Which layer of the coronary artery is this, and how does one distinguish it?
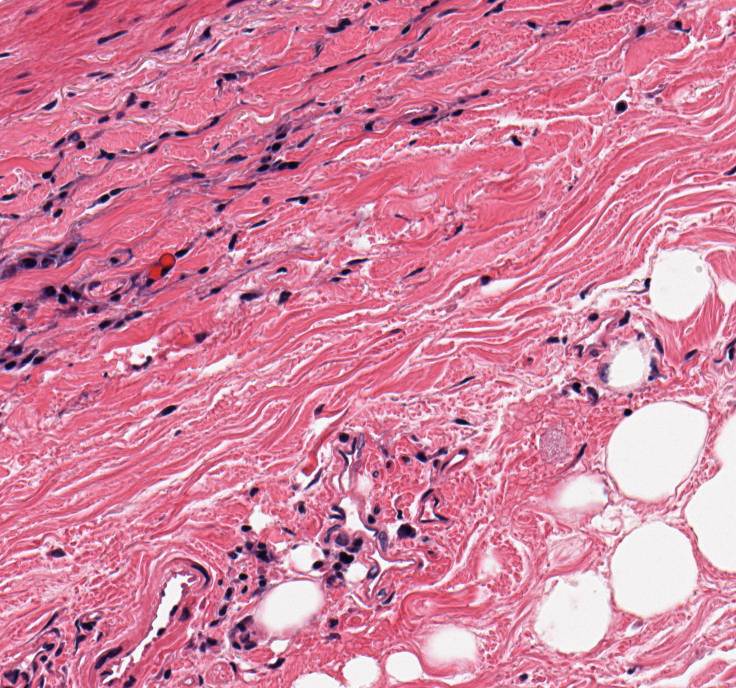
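The tissue shown is tunica adventitia. In favour, the collagen bundles are wavy, the nuclei among them are mostly dark, slender and spindle-shaped, and clear, rounded adipocytes occupy the lower right.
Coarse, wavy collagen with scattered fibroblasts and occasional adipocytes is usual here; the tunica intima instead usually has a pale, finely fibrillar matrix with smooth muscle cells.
The bundles run obliquely in roughly parallel array, and thin white clefts between many of them fit artefactual splitting.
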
